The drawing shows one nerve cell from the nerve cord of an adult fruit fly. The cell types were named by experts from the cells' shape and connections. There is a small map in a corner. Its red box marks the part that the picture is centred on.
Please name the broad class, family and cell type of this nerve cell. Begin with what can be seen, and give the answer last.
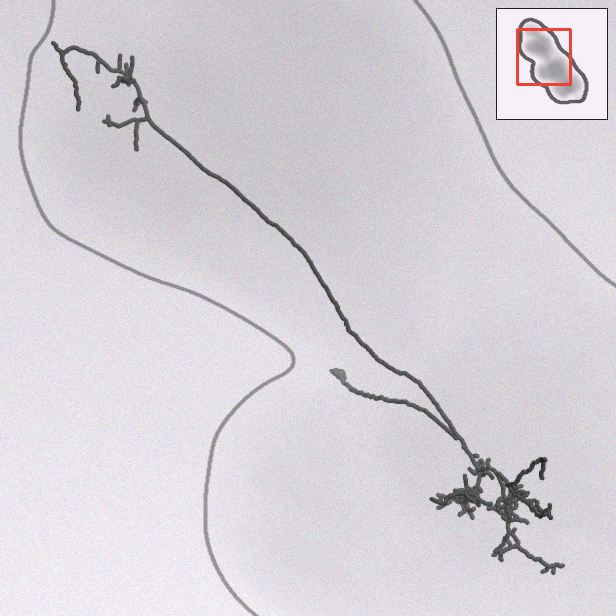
The picture shows dozens of branch ends. As drawn here it is about as wide as it is tall. Its broad class is nerve-cord intrinsic neuron. The family is hemilineage 11A. Its cell type is GFC3.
